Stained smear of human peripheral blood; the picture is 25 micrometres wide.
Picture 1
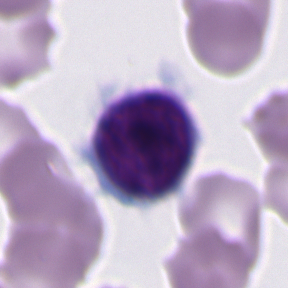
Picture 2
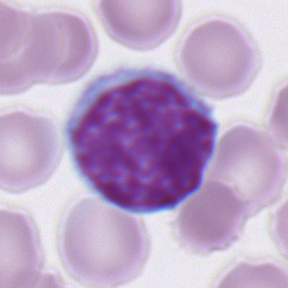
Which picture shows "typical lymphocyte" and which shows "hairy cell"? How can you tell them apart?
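The hairy cell is the one in picture 1; the typical lymphocyte is in picture 2. The clearest difference lies at the cell surface: faint pale blue wisps project from the upper edge of the hairy cell, whereas the surface of the typical lymphocyte has no projections. The typical lymphocyte measures about 13 micrometres across, with a round nucleus about 12 micrometres across that fills about 80% of the cell's area. Its cytoplasm is pale blue and contains no vacuoles.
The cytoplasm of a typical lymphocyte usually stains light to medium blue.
The two cells share several features: in both, no nucleoli can be seen and the cytoplasm shows no granules.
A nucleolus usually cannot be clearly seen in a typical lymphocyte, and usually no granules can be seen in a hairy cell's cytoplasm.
The chromatin is dark purple in both: dense in the hairy cell, and coarse and clumped in the typical lymphocyte, with small paler gaps between dark purple masses.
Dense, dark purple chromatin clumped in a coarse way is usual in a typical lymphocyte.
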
